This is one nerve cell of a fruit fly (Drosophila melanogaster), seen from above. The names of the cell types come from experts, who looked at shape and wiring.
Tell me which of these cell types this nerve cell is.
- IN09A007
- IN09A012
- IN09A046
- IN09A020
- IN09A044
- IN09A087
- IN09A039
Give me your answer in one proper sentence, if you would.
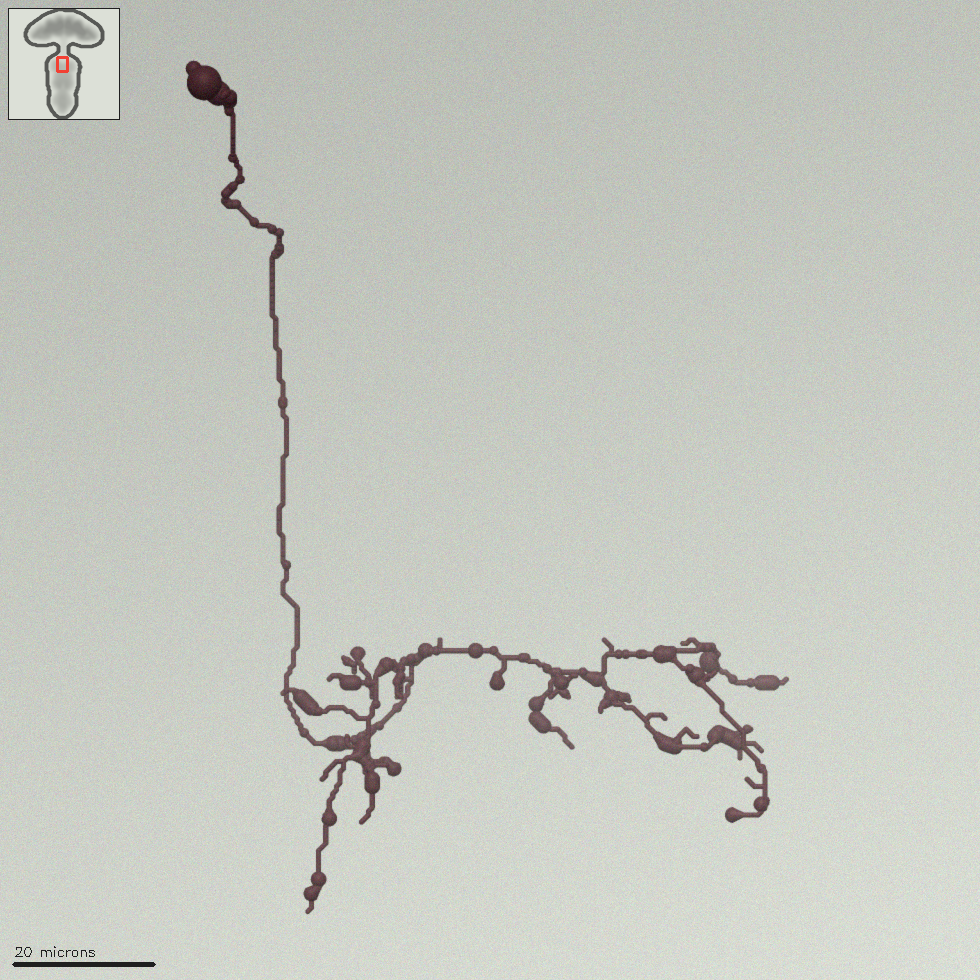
It is IN09A044 that this nerve cell is, by cell type.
